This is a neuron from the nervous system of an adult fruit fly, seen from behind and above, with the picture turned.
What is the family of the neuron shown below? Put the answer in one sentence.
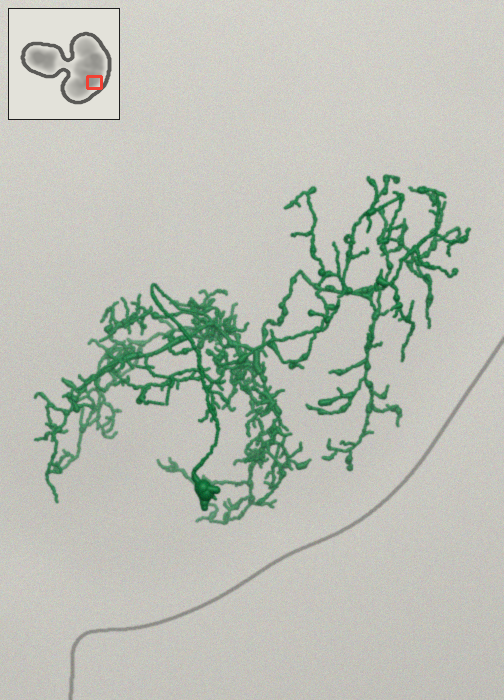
The family is hemilineage LHp2.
